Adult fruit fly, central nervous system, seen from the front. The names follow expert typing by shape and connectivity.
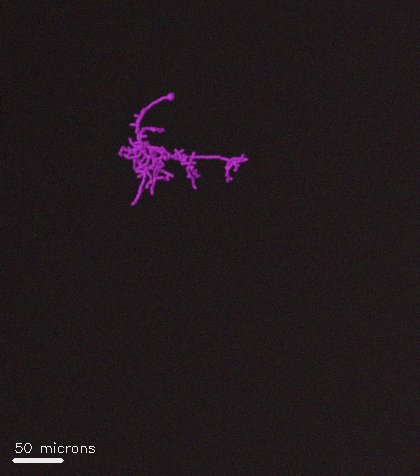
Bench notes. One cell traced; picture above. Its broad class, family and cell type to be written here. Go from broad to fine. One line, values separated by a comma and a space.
central-brain intrinsic neuron, hemilineage SMPp&v1_posterior, CL182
